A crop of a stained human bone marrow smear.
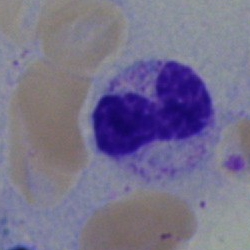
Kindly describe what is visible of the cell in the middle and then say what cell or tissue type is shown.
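The outline here is roughly round, and smooth. Chromatin: dark purple, coarsely clumped. I can't make out any nucleoli in the nucleus. And the cytoplasm is pale lilac, not deep blue. This one is a band neutrophil.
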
